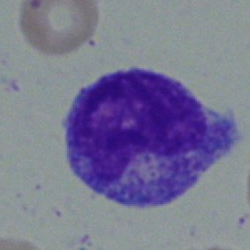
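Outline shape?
Roughly round to oval; smooth except on the right side.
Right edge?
A ragged, pale blue bulge of cytoplasm protrudes from it.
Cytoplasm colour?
Bluish-purple.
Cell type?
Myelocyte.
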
